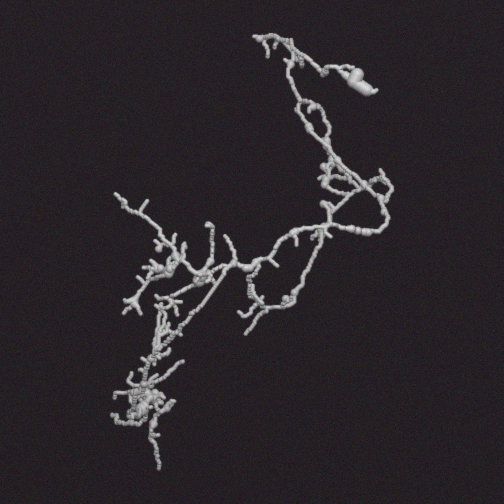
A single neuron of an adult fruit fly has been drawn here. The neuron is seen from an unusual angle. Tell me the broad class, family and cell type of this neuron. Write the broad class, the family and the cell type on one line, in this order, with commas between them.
nerve-cord intrinsic neuron, hemilineage 19A, IN19A060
